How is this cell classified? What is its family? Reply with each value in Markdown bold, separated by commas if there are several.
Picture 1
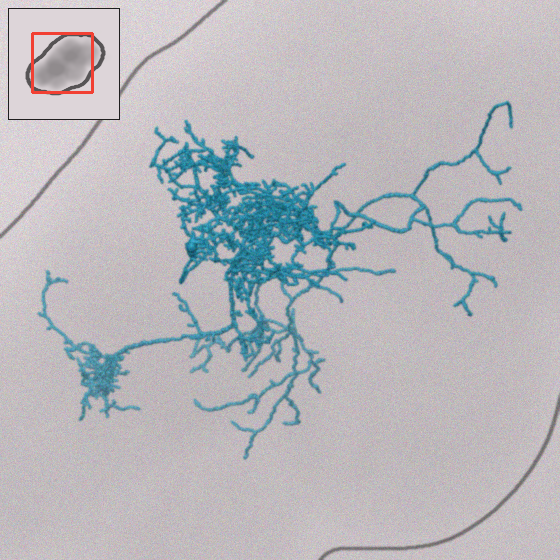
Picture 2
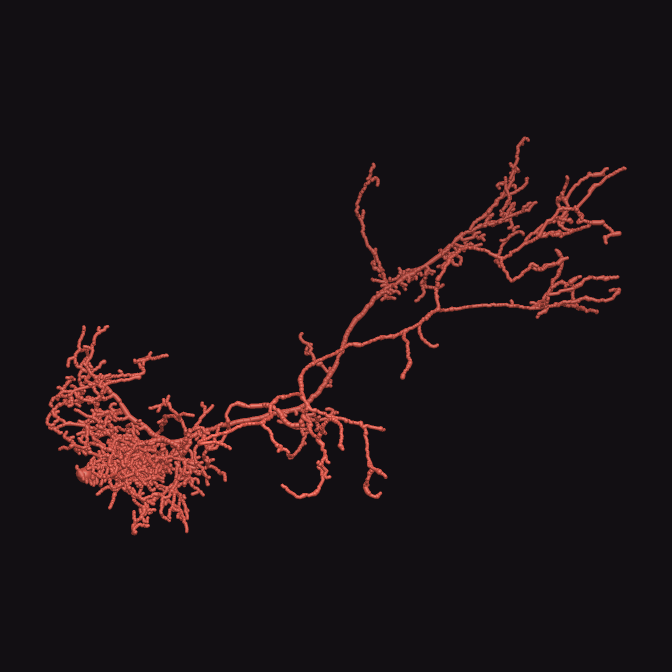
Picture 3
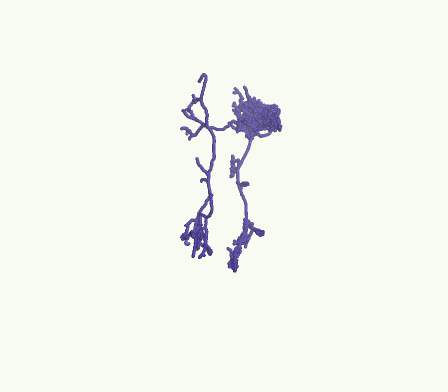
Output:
**hemilineage 08B**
